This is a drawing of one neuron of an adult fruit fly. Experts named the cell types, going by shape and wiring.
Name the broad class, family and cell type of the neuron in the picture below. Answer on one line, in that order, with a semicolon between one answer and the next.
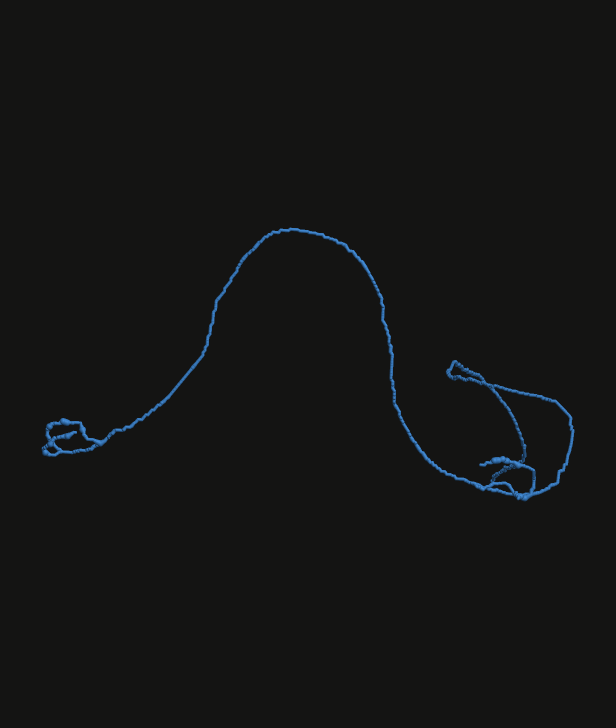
sensory neuron entering the brain; class olfactory; ORN_VA4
